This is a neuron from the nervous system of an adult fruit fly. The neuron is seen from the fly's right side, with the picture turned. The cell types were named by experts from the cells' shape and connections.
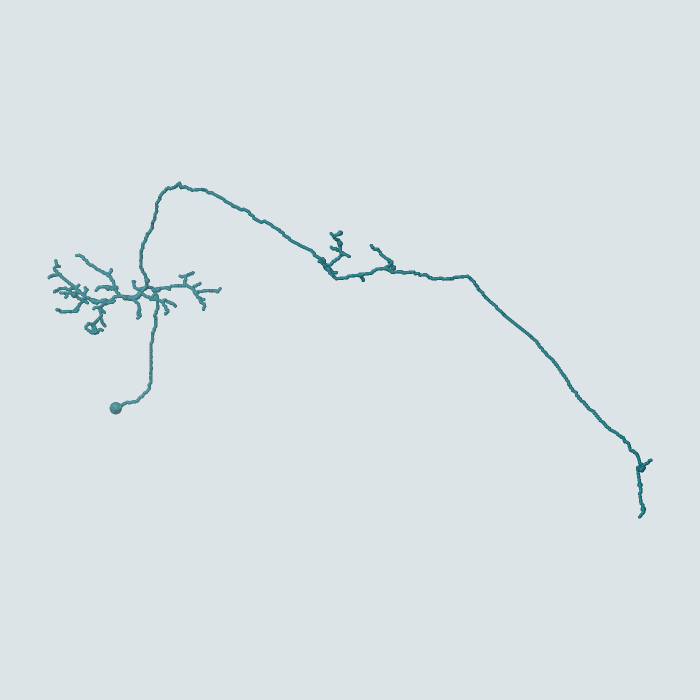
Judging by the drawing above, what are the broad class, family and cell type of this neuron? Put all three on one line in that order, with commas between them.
visual projection neuron, MeTu, MeTu4b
